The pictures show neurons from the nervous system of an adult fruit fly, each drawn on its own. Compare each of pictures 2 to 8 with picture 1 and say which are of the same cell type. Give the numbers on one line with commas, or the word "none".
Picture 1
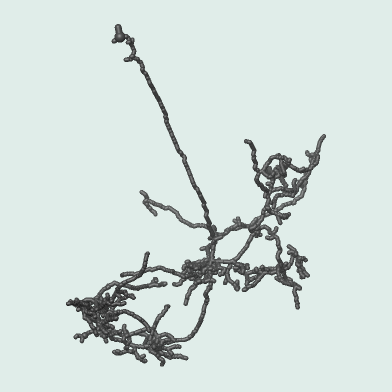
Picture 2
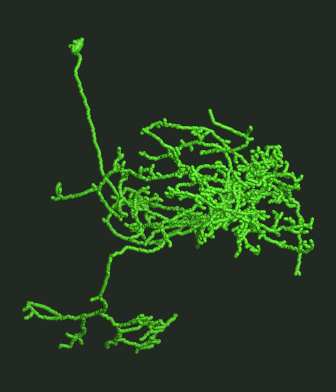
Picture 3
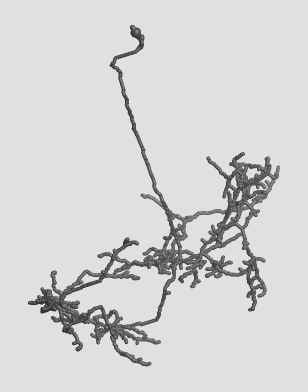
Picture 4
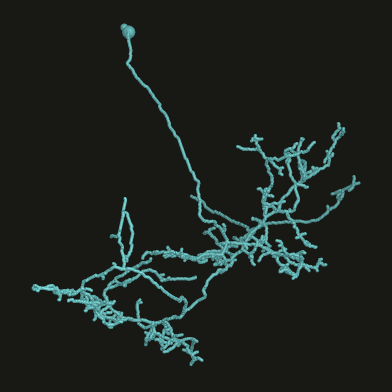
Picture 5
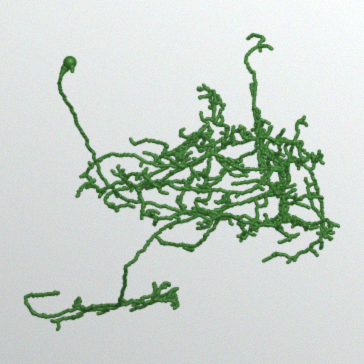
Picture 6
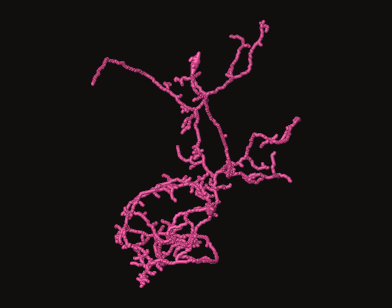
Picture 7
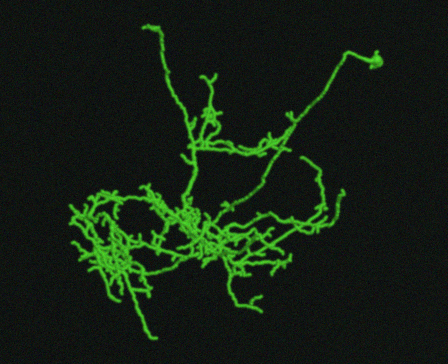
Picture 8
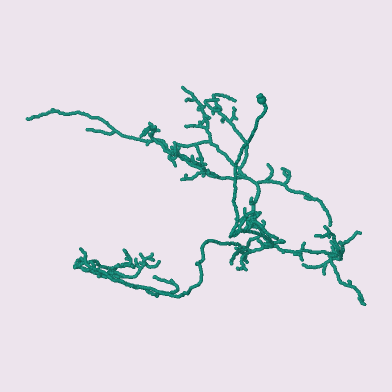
3, 4, 6, 7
